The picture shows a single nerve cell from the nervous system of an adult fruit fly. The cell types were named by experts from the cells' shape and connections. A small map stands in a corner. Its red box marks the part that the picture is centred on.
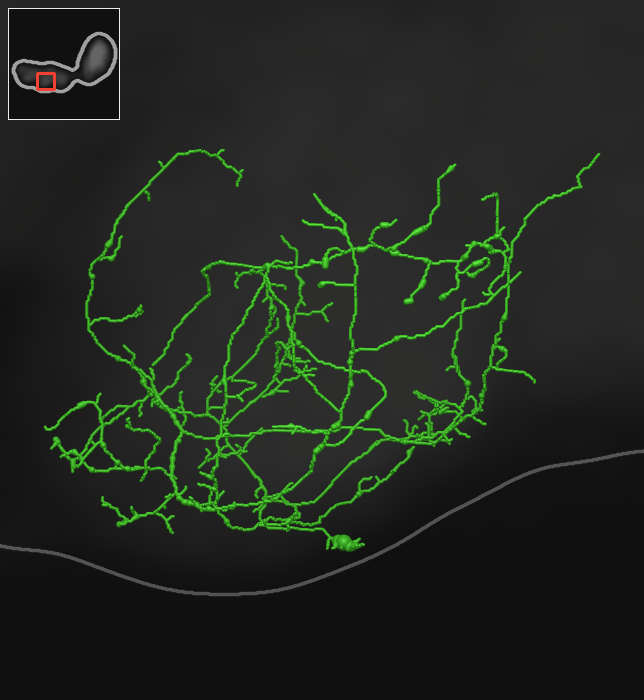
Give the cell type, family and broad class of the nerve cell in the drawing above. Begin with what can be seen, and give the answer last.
The cell body can be seen at the bottom of the picture. In this view it is wider than it is tall. The cell type is IN04B026. The family is hemilineage 04B. Its broad class is nerve-cord intrinsic neuron.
